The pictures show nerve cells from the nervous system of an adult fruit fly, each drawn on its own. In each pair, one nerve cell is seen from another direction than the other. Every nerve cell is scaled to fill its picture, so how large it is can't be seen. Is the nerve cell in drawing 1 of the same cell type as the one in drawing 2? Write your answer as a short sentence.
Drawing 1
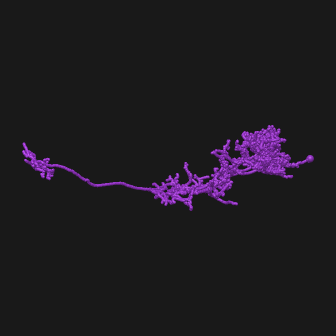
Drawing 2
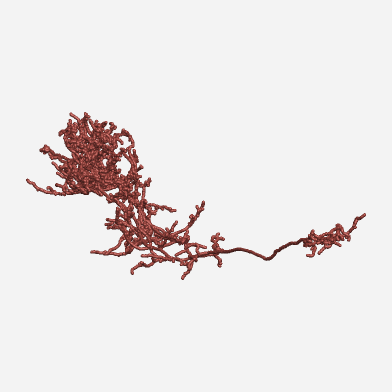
They are of the same cell type.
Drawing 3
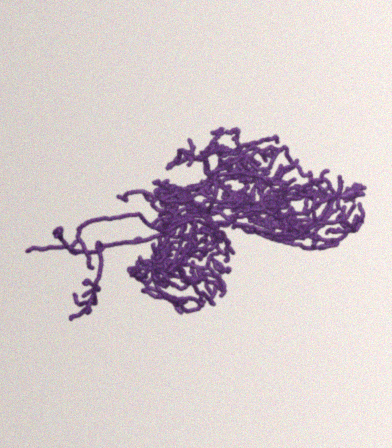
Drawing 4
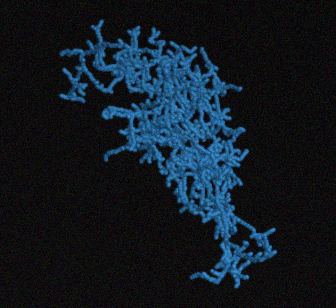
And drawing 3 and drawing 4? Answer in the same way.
They are of different cell types.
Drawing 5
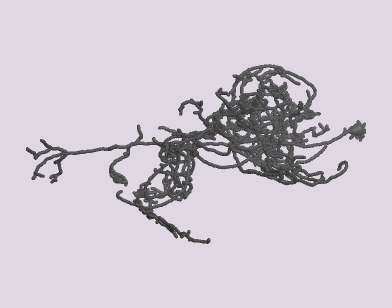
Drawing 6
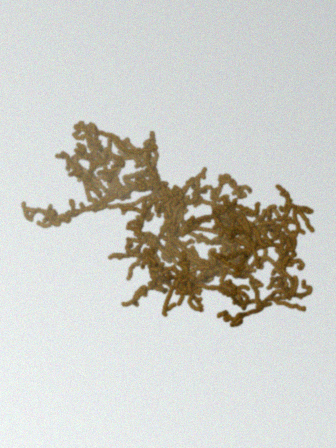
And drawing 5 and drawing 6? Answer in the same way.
They are of different cell types.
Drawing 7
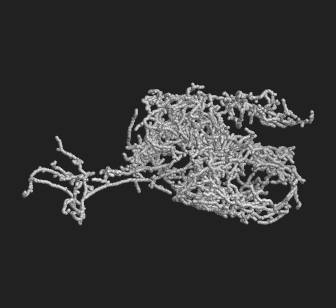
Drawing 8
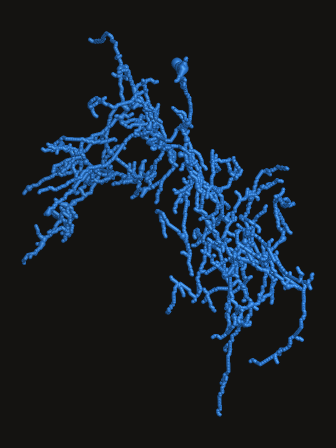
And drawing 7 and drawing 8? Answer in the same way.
They are of the same cell type.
